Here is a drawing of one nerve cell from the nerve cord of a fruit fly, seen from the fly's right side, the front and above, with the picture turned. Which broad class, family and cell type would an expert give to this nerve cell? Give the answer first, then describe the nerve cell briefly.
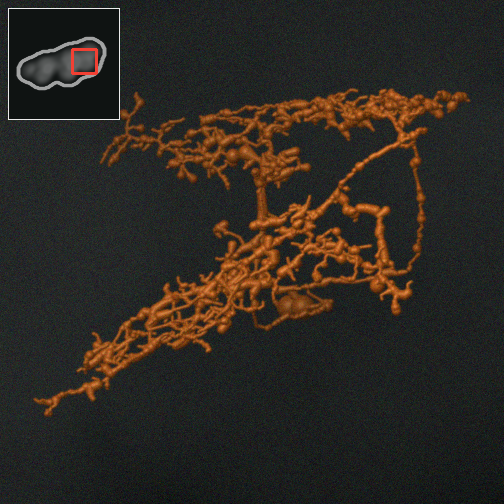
Its broad class is nerve-cord intrinsic neuron. The family is hemilineage 00A. The cell type is IN00A014. In this view it is wider than it is tall.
